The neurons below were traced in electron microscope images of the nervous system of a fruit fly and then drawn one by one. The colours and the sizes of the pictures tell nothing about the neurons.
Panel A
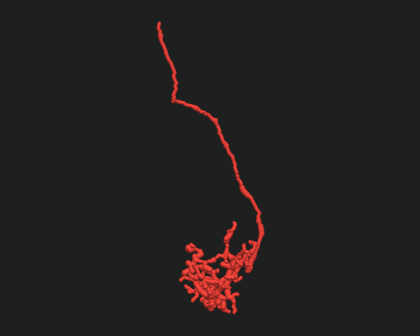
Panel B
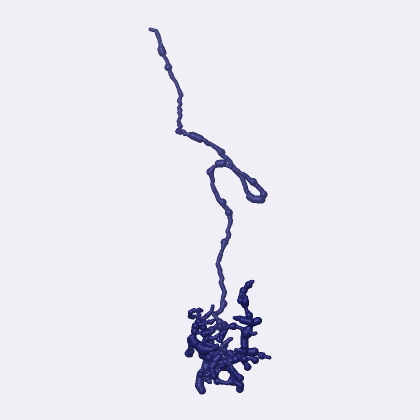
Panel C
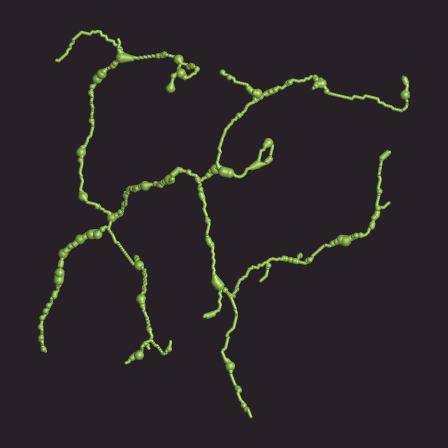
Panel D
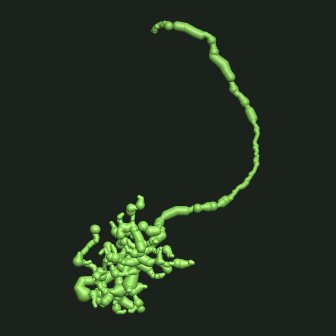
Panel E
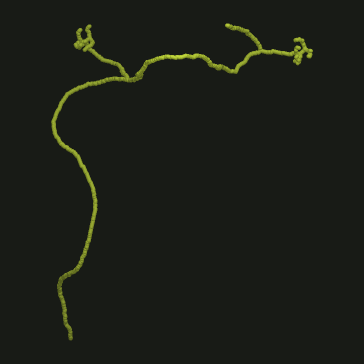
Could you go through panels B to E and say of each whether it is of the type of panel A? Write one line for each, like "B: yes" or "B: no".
B: yes
C: no
D: yes
E: no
